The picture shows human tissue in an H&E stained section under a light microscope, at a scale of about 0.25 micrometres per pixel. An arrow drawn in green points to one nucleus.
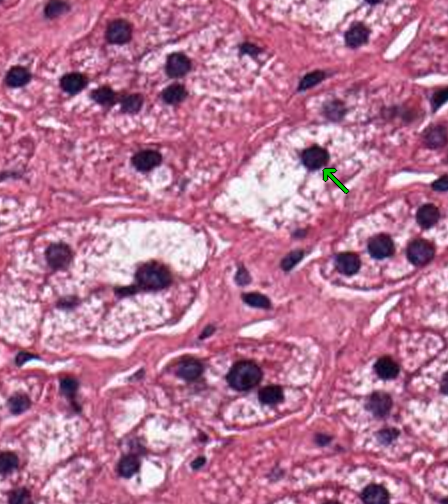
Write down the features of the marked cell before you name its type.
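The nucleus is small, round and very dark, about the same size as or slightly smaller than the neighbouring nuclei, with little internal detail visible. The nucleus sits toward the upper part of the cell rather than in its centre. The cytoplasm is abundant, very pale and finely vacuolated or foamy, with fine pink strands between clear spaces. The cell is polygonal with a fairly distinct outline and is paler than the neighbouring cells. It is an adrenal cortical cell.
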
